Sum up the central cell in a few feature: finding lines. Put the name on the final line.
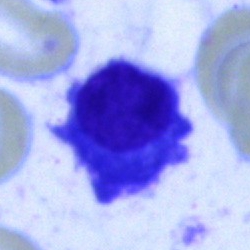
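Outline: irregular, with several small blunt bulges along the edge
Bulges: most prominent on the lower half of the cell
Cytoplasm: deep blue
Granules: none distinct in the cytoplasm
Name: plasma cell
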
